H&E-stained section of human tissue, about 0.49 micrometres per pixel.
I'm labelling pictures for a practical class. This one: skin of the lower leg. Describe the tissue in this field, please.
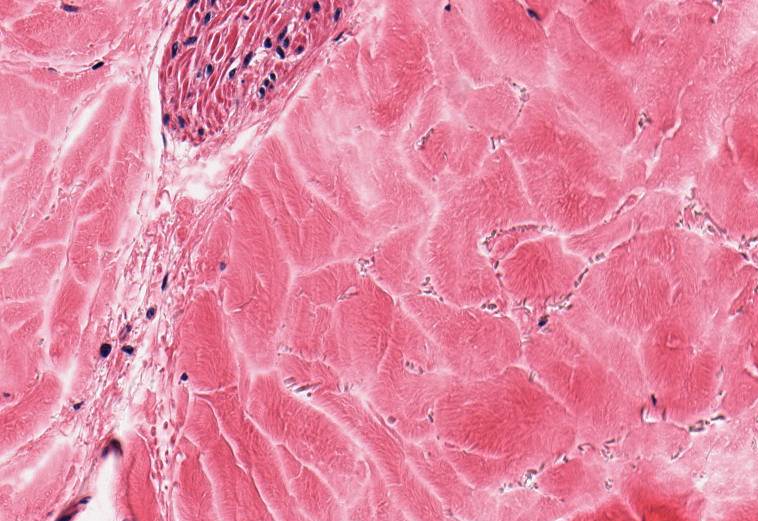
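Closely packed, evenly pink fibres occupy most of the field, cut chiefly in cross and oblique section. Thin pale clefts, not broad connective tissue, separate them. Nuclei sparse; those present at fibre edges. A connective tissue band contains scattered small, dark, rounded or spindle-shaped nuclei.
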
